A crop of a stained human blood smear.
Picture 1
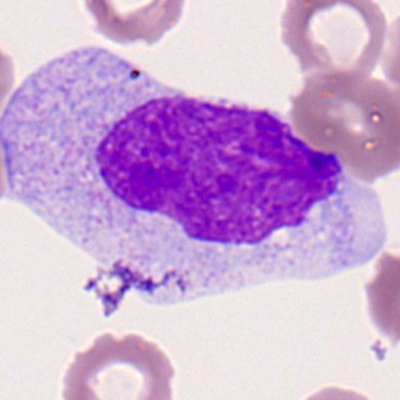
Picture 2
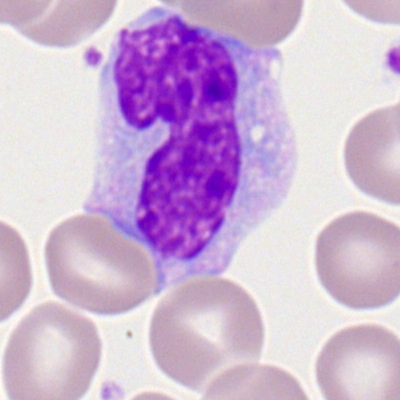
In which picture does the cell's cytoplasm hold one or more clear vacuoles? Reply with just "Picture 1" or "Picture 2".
Picture 2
